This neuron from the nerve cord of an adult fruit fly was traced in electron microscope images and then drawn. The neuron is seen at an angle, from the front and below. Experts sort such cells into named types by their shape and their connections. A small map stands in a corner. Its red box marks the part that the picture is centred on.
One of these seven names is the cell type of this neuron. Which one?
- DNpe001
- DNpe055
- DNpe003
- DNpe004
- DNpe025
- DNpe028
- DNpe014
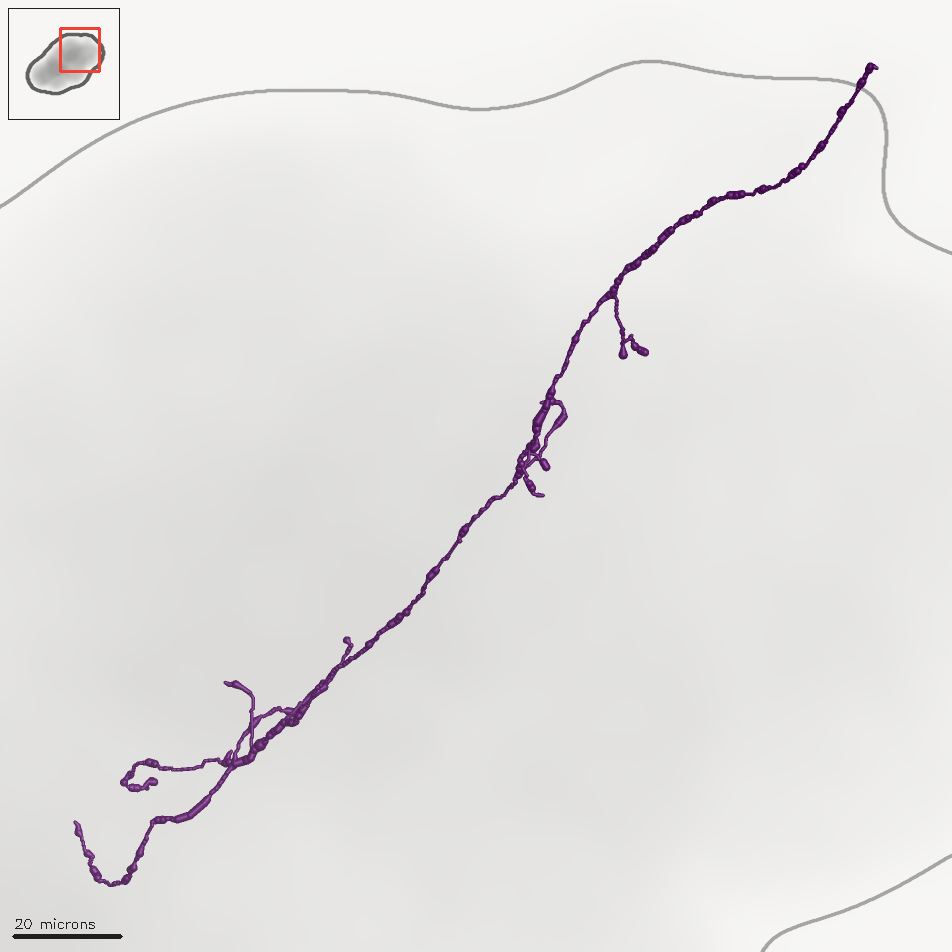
DNpe004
